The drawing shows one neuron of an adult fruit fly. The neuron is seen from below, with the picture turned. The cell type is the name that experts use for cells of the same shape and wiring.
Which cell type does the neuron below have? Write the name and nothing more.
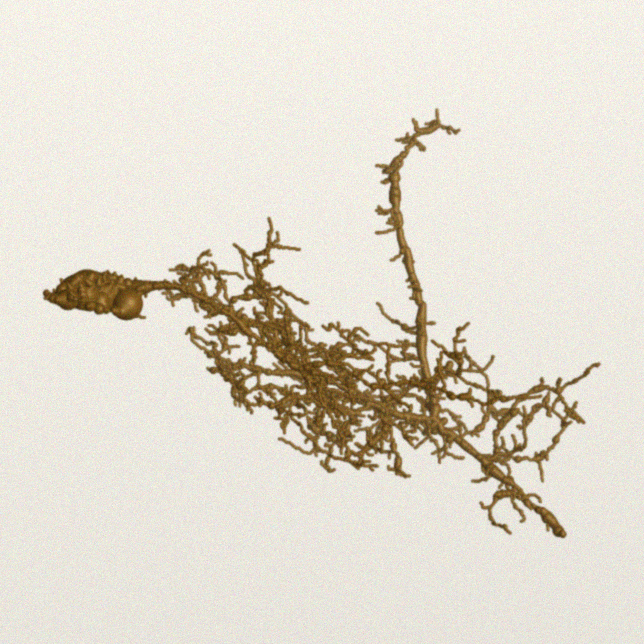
Ti extensor MN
